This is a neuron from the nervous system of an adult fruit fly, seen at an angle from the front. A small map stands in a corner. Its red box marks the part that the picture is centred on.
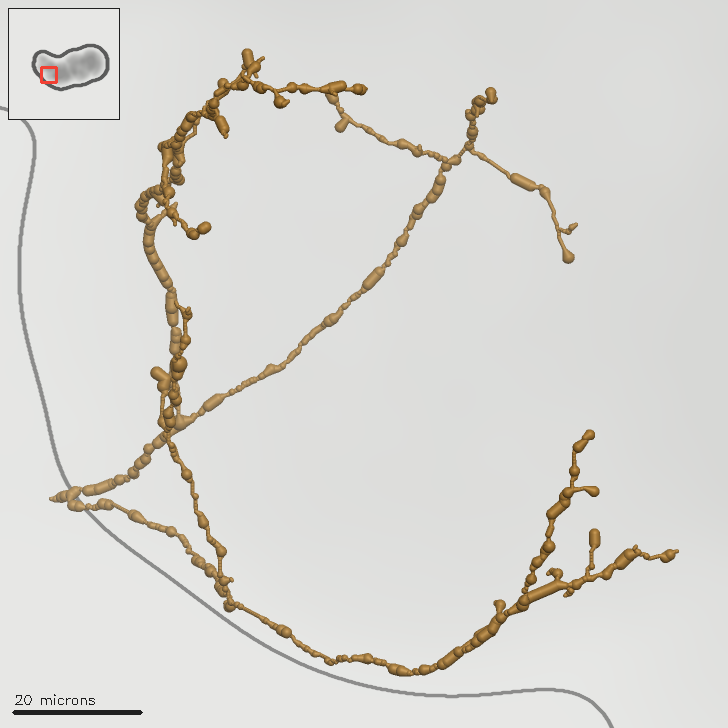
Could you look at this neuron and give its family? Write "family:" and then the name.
family: class mechanosensory proprioceptive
